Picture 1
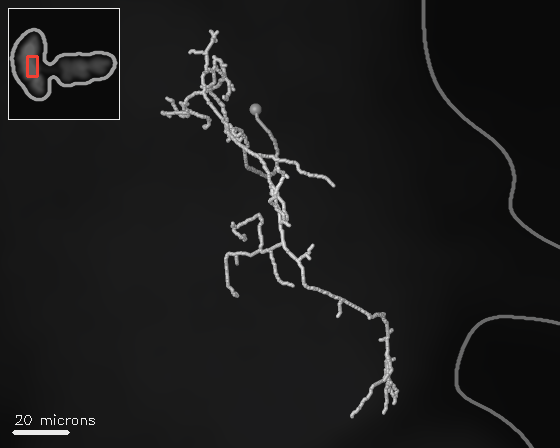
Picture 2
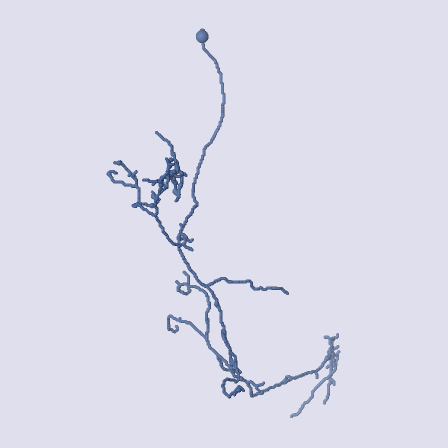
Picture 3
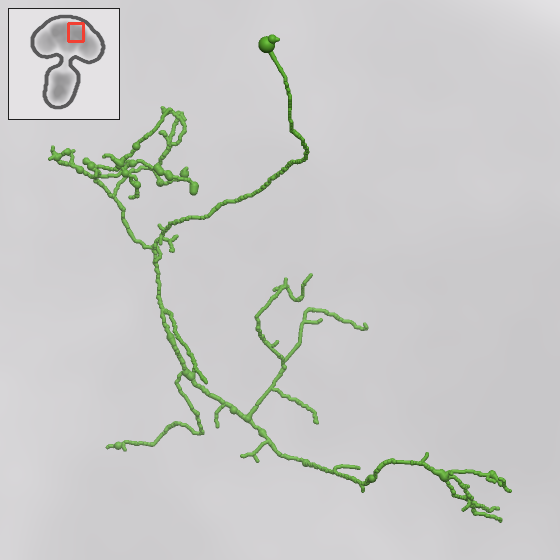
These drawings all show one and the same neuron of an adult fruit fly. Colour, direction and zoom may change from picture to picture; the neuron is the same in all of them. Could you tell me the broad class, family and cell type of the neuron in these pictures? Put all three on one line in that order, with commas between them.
central-brain intrinsic neuron, hemilineage CLp1, SMP428_a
